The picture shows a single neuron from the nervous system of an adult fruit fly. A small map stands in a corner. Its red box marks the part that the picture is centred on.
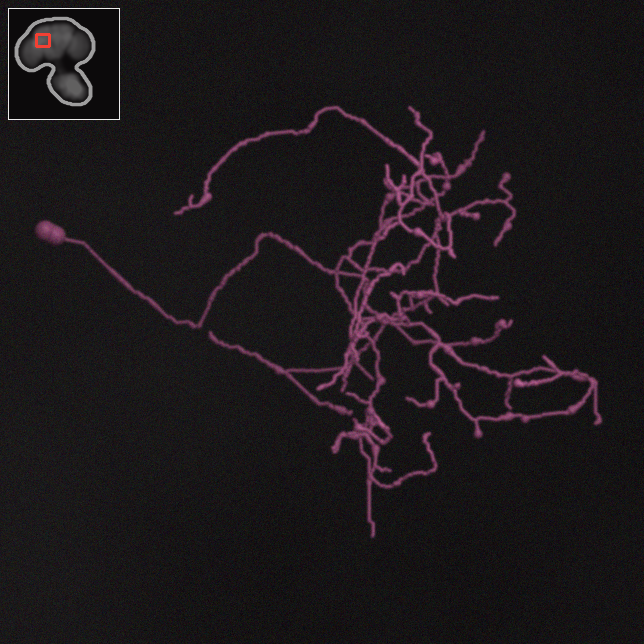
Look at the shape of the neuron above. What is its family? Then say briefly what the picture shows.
The family is hemilineage ALl1_dorsal. Its broad class is central-brain intrinsic neuron. Dozens of branch ends can be seen. As drawn here it is wider than it is tall.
